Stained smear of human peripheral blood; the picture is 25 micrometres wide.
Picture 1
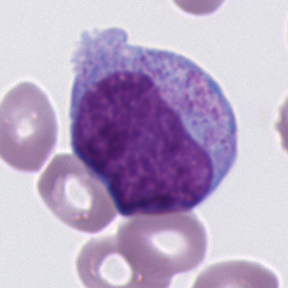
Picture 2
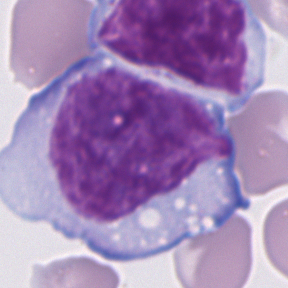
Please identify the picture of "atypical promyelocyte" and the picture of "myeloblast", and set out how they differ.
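Picture 1 shows the atypical promyelocyte, and picture 2 the myeloblast. The clearest difference lies in the cytoplasm: in picture 1 fine purplish granules are scattered through it, whereas in picture 2 no granules are seen.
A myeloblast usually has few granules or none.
In both cells the cytoplasm turns a deeper blue toward the cell edge, but elsewhere it is pale grey-blue in picture 1 and pale blue in picture 2. In picture 1 the nucleus is a single rounded mass without separate lobes; it fills about 60% of the cell's area and lies toward the bottom of the cell. In picture 2 the nucleus measures about 16 by 13 micrometres. The outlines differ as well: picture 1 is broadly rounded with a bulging, frayed-looking edge at the upper left, while picture 2 is irregular, with a broad bulge of cytoplasm on the left. No clear vacuoles are seen in the cytoplasm of picture 1. As for neighbours, red cells touch the atypical promyelocyte along its lower left and bottom edges, and another nucleated cell presses against the upper edge of the myeloblast.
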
